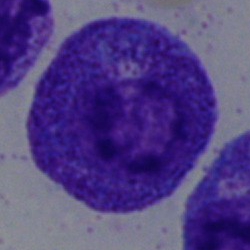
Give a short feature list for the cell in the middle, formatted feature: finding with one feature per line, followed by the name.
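Outline: roughly round, slightly uneven, faintly angular edge
Density: darker, denser chromatin patches toward the centre and lower half of the cell
Pallor: a paler, more open zone in the upper part
Vacuoles: none clearly seen
Identity: promyelocyte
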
